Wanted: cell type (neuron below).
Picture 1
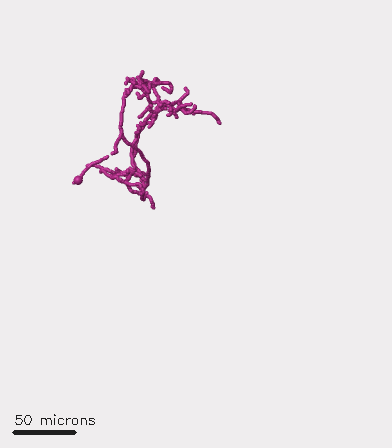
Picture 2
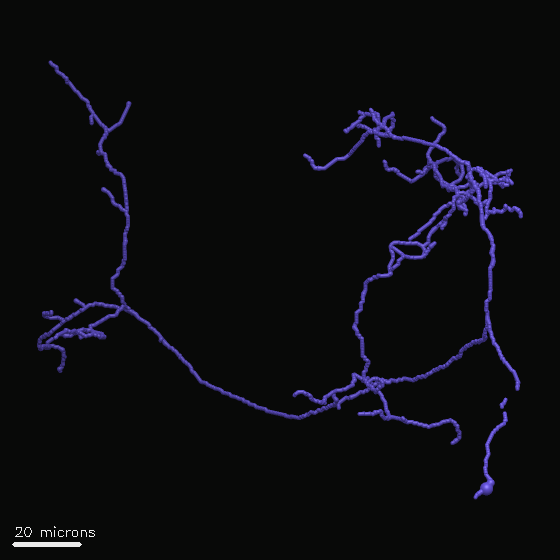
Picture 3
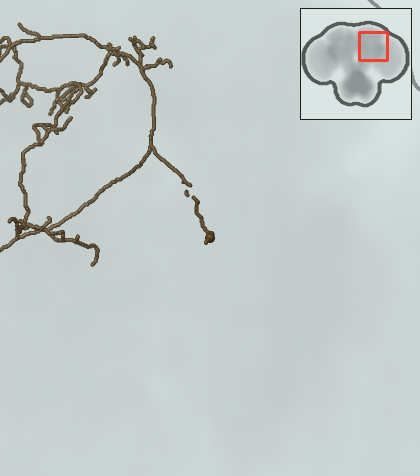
SMP008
